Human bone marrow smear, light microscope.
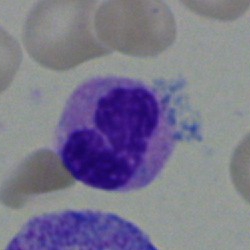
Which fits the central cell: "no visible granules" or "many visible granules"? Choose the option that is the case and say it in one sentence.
No granules can be seen in the cytoplasm of this cell.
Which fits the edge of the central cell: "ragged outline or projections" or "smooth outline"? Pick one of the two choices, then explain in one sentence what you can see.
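Smooth outline. The cell outline is roughly round with a smooth edge.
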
